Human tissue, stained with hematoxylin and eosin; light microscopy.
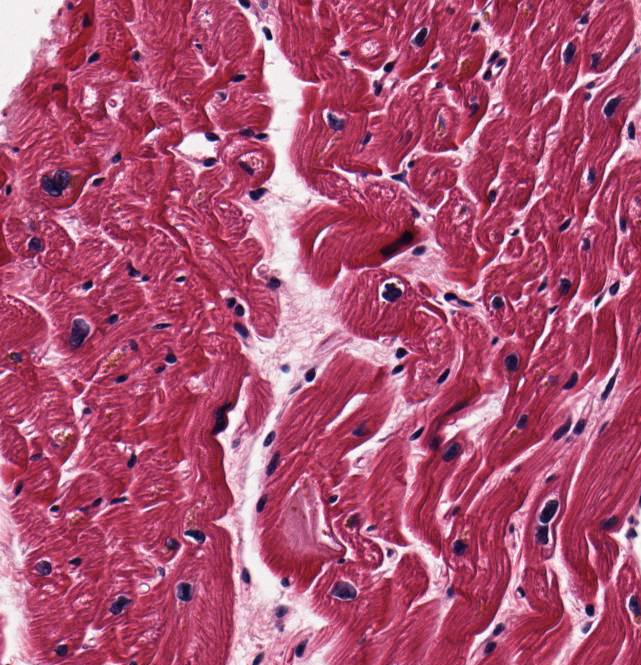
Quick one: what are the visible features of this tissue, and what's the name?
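Pale band of loose connective tissue runs roughly top to bottom through mid-field, separating two masses of muscle fibres. Left half: most fibres cut across or obliquely, profiles rounded and irregular. Muscle nuclei central within fibres. Small dark elongated interstitial cell nuclei in narrow spaces between fibres. Tissue: left ventricle of the heart.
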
